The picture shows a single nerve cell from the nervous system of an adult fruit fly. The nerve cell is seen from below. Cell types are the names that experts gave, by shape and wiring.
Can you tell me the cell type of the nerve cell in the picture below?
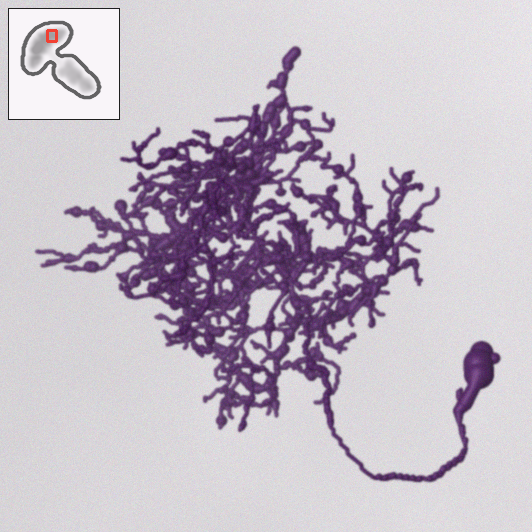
LHPV2a1_e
